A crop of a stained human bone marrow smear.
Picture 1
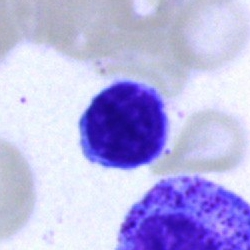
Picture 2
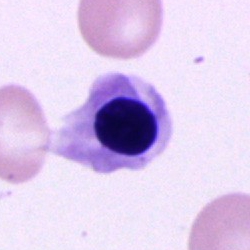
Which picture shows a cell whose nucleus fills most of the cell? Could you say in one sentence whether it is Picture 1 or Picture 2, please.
What picture 1 shows is a cell with scant cytoplasm.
